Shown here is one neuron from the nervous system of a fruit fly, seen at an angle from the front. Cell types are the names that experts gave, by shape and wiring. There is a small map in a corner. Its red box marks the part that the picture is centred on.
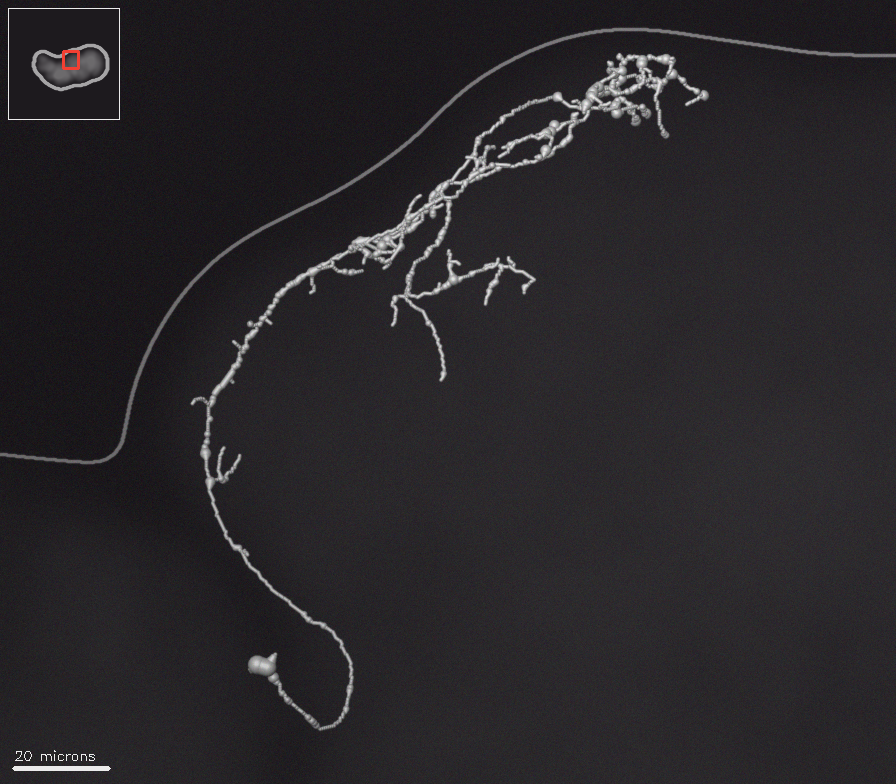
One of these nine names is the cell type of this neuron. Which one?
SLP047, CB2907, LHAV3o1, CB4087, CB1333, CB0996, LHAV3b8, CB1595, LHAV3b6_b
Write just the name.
CB4087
